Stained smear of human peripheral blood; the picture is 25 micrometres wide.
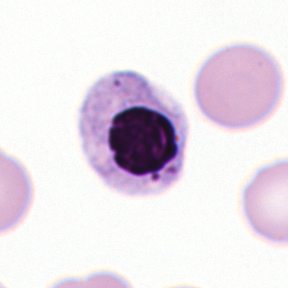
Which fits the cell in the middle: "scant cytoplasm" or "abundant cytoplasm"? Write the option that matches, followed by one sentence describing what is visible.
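Abundant cytoplasm. The cytoplasm is abundant and pale lilac-grey.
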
